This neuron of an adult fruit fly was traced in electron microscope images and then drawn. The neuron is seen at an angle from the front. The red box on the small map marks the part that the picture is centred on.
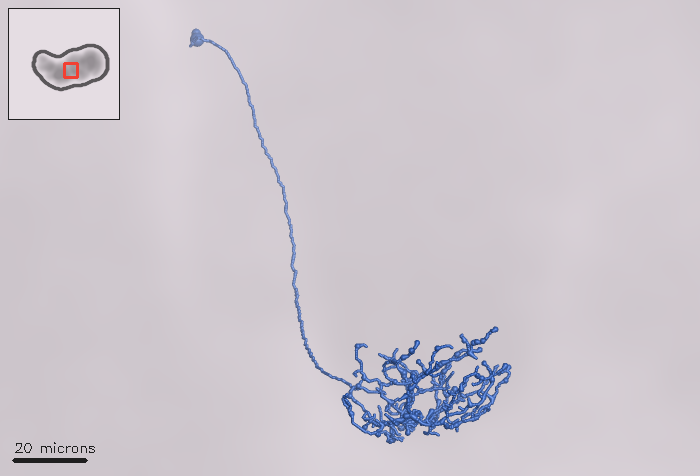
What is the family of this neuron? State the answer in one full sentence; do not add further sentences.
It is hemilineage VLPp1 which is the family of the neuron.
